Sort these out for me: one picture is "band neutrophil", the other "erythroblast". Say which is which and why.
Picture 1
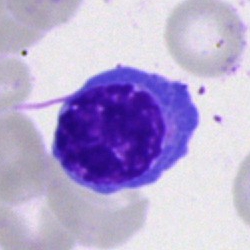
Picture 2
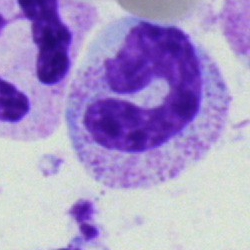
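The erythroblast should be picture 1, leaving picture 2 as the band neutrophil. The nuclei are what I'd compare first: picture 2's is a thick curved band bent into a C with its open side facing left, while in picture 1 the nucleus sits toward the left, with the widest rim of cytoplasm on the right.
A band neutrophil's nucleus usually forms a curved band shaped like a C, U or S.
Chromatin doesn't separate them much, since both look clumped: coarse with small paler gaps between dark patches in picture 1, dark purple and coarsely clumped in picture 2.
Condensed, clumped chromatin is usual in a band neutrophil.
Picture 1 has deep blue cytoplasm with no granules in it.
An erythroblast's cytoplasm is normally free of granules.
The outlines differ too: picture 2 is round and smooth, while picture 1 is irregular on its right side, with small blunt bulges. I also notice no nucleoli in picture 2, and two small purple dots just to the right of picture 1's cell.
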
